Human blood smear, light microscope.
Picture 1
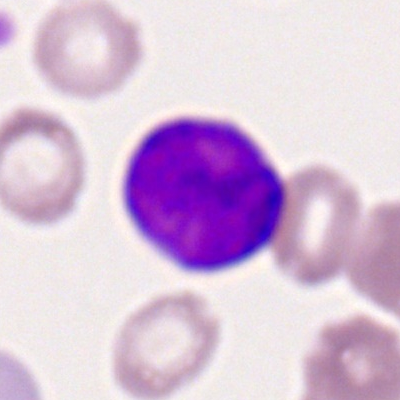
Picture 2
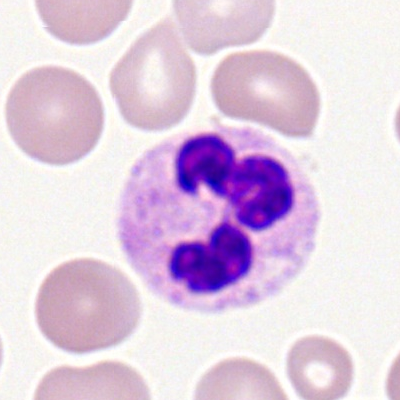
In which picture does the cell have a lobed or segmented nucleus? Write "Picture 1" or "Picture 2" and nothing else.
Picture 2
